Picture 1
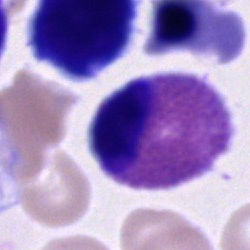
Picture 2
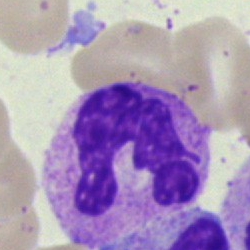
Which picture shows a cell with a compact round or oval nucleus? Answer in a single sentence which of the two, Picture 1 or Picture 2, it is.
There is a cell with one compact round or oval nucleus in picture 1.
